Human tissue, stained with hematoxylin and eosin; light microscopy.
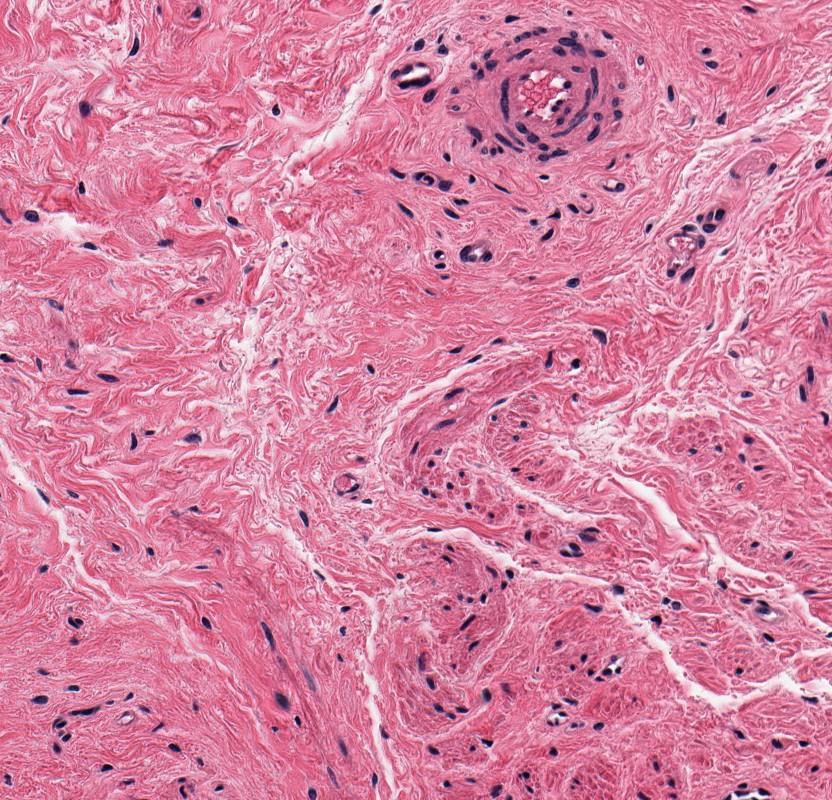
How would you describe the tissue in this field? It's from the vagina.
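It's all fibrous stroma here, pink wavy collagen bundles running in many directions, and no epithelium anywhere. Cells are sparse, just small dark elongated nuclei scattered singly between the bundles. In the upper centre-right there's a small vessel with a thick wall of concentric layered nuclei and red blood cells in its lumen.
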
